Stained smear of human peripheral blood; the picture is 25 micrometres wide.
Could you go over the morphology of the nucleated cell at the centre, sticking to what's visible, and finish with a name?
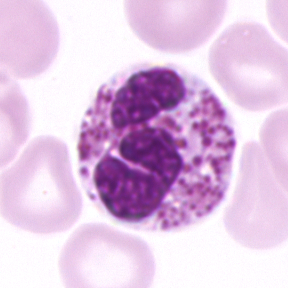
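Separate lobes, rather than one mass, make up the nucleus, which lies mainly in the left half of the cell. Many coarse round granules fill the cytoplasm, and they are reddish-purple. The cell measures about 14 micrometres across, about 2 times the width of a red cell lying whole in the picture. This cell is an eosinophil.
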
